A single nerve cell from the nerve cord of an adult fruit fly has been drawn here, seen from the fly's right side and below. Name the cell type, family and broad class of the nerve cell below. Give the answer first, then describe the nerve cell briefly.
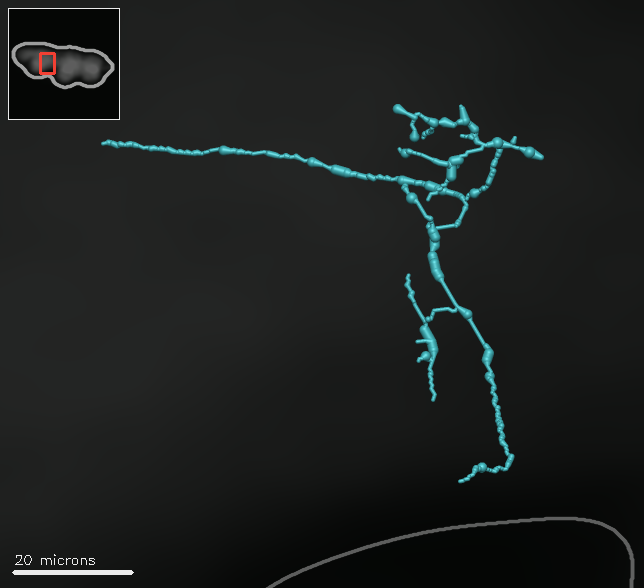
The cell type is SNta03. Its family is called class mechanosensory tactile. It is a sensory neuron entering the nerve cord. No cell body is drawn. By the scale bar it is about 75 microns wide in this view.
